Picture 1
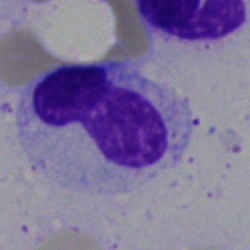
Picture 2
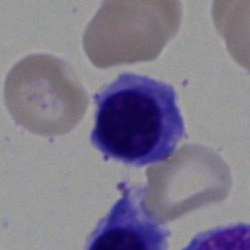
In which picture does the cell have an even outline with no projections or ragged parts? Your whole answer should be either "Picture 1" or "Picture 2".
Picture 1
